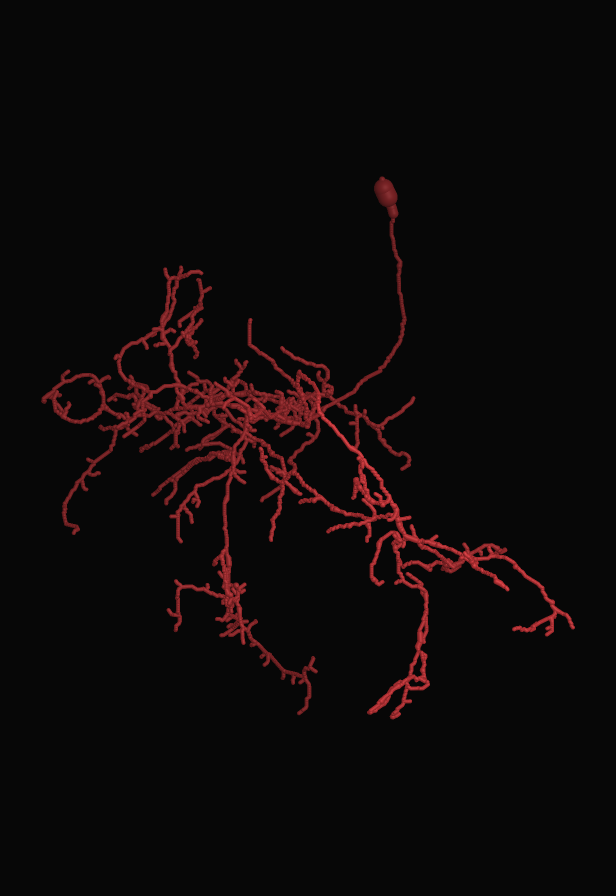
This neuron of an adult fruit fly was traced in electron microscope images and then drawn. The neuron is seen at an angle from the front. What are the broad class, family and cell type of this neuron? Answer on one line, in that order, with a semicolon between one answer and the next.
central-brain intrinsic neuron; hemilineage DL1_ventral; PVLP214m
